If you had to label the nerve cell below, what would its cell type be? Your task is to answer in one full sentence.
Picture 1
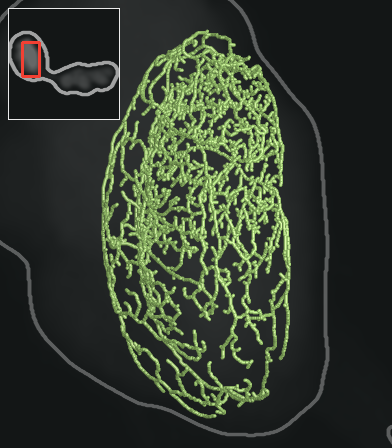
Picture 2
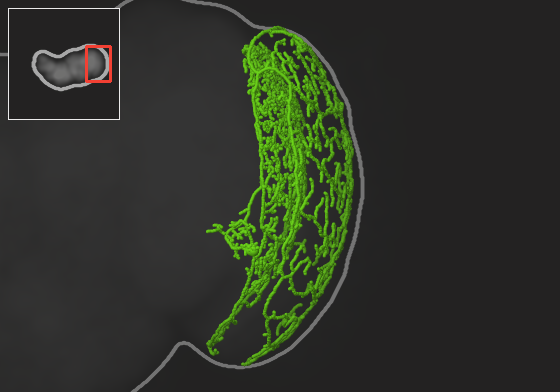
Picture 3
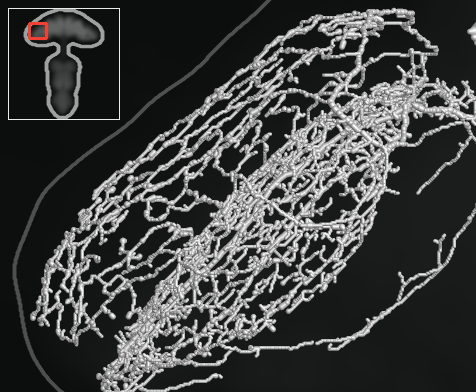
This nerve cell is classified under the cell type Cm35.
